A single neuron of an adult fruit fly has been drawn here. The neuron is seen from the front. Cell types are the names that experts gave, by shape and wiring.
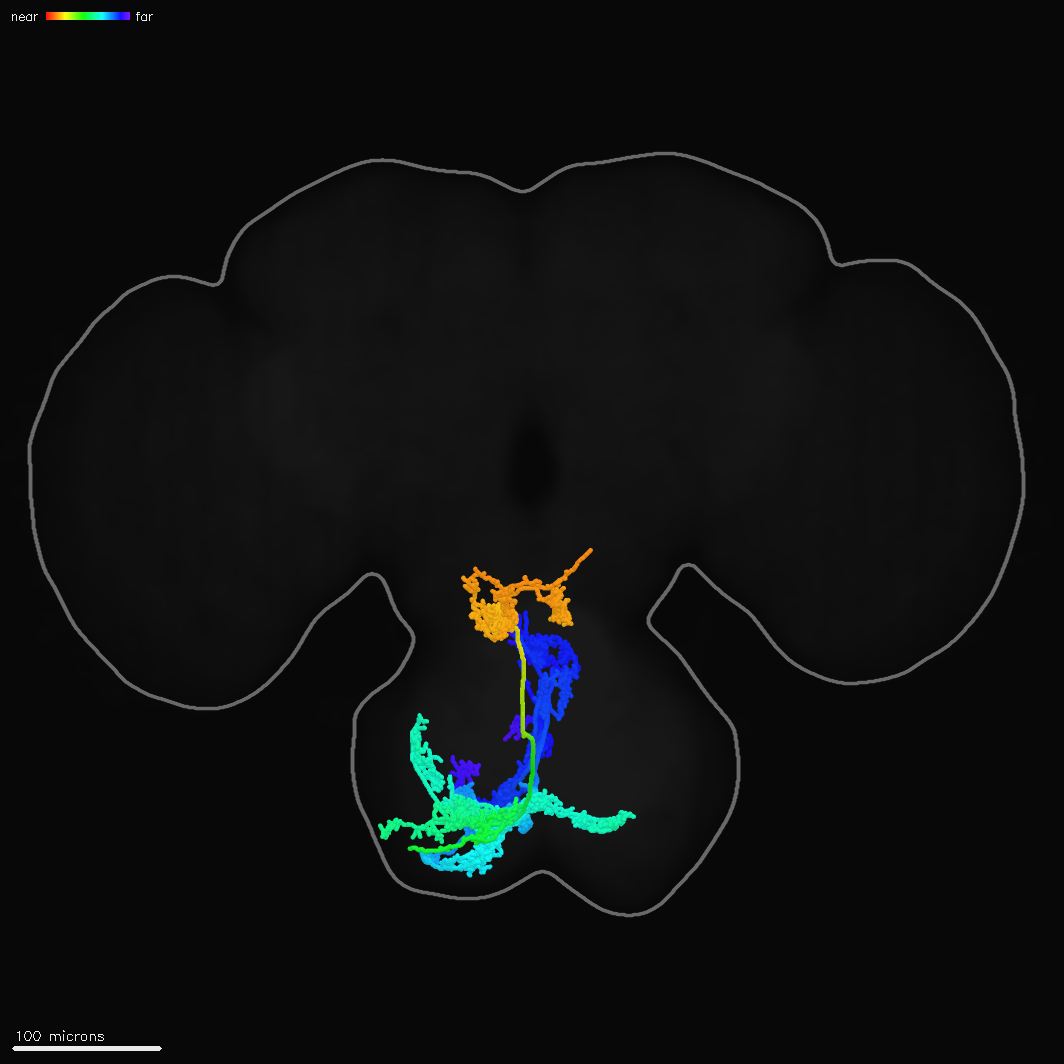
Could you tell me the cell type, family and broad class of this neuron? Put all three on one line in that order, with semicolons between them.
AN05B009; hemilineage 05B; ascending neuron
